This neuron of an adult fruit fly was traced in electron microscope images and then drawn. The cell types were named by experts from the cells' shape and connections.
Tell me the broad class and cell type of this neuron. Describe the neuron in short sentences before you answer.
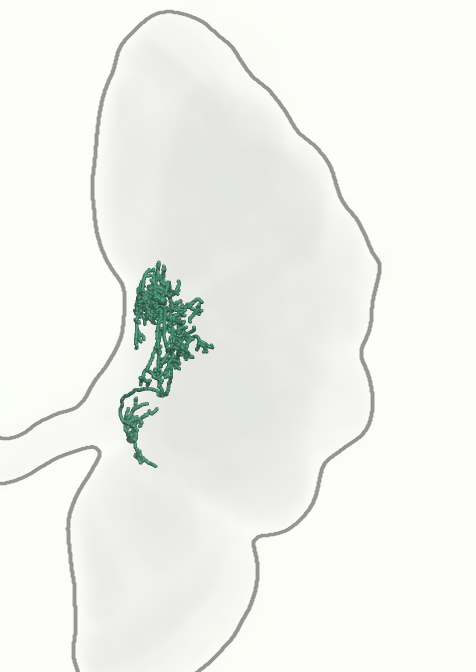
It is in the brain and does not reach the nerve cord. As drawn here it is taller than it is wide. Its broad class is central-brain intrinsic neuron. Its cell type is GNG307.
